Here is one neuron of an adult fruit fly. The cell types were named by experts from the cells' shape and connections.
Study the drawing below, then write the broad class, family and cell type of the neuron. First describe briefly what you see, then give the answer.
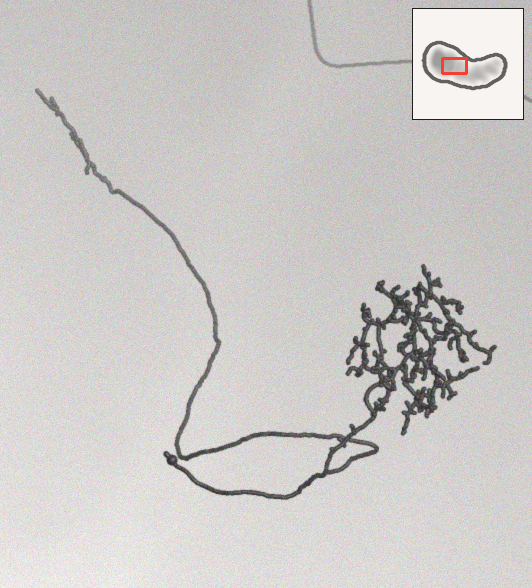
Dozens of branch ends can be seen. In this view it is about as wide as it is tall. Its broad class is visual projection neuron. Its family is MeVP. The cell type is MeVP6.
